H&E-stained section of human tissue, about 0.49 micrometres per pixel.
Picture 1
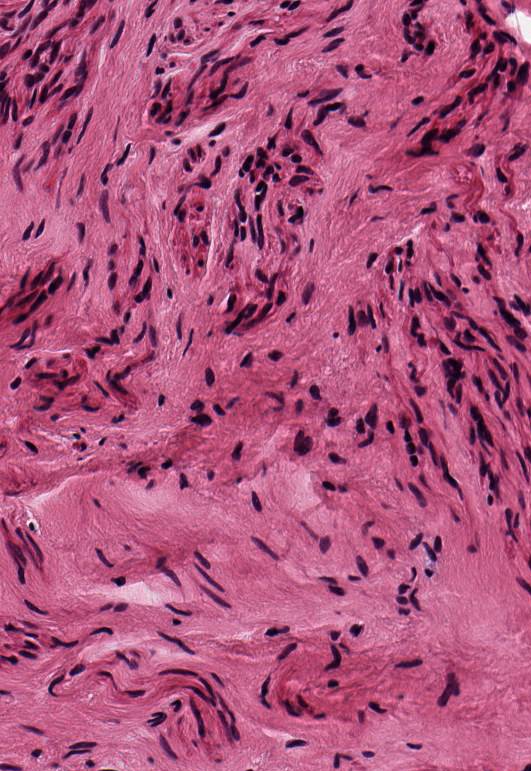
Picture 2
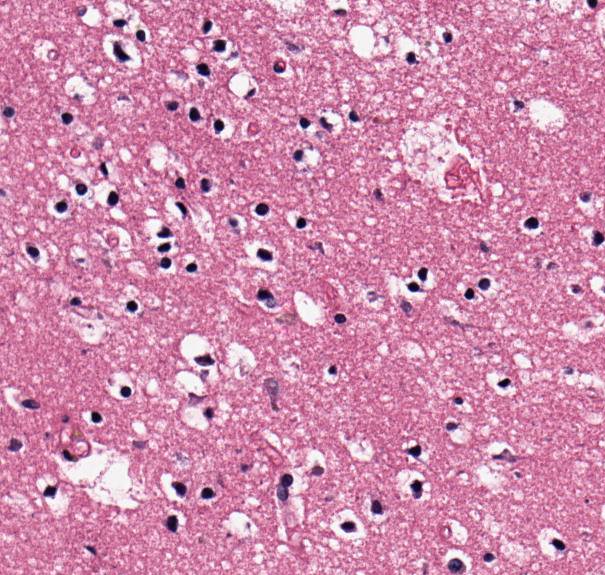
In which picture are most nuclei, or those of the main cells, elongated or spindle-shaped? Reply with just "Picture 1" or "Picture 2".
Picture 1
